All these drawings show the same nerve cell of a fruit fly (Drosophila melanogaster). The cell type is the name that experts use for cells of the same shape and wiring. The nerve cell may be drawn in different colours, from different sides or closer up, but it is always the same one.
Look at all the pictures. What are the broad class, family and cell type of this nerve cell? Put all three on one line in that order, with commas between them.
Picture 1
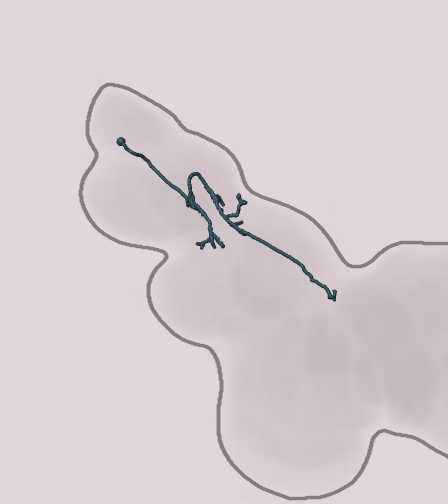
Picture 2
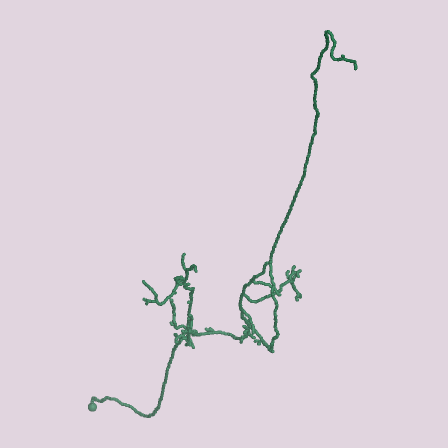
nerve-cord intrinsic neuron, hemilineage 06A, IN06A104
